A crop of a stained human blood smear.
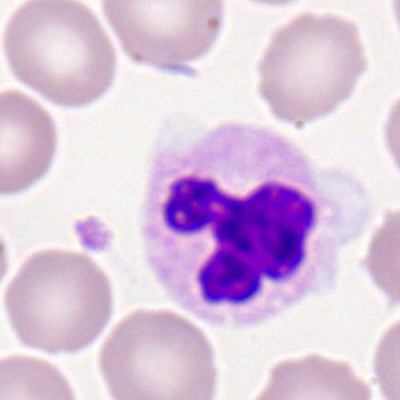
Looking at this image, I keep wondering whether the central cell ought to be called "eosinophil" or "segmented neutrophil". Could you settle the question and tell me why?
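The cell is a segmented neutrophil, not an eosinophil. Its cytoplasm is abundant and pale pinkish-lilac, and it holds only fine, faint granules.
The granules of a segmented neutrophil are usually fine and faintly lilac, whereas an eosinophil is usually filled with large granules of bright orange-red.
The nucleus lies in the lower part of the cell, beneath a wider band of cytoplasm. A pale, clear bulge juts out from the right edge of the cell.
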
